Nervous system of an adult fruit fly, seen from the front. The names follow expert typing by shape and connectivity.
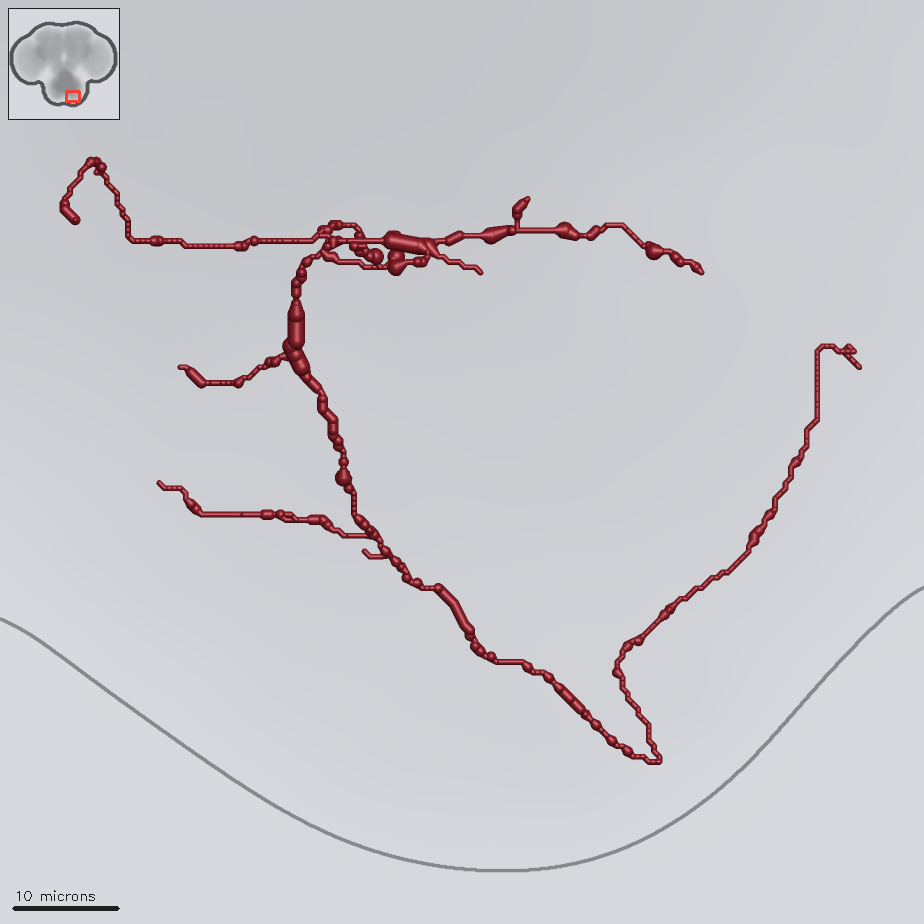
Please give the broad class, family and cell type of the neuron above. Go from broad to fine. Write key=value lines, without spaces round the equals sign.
broad_class=sensory neuron entering the nerve cord
family=class mechanosensory tactile
cell_type=SNta22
